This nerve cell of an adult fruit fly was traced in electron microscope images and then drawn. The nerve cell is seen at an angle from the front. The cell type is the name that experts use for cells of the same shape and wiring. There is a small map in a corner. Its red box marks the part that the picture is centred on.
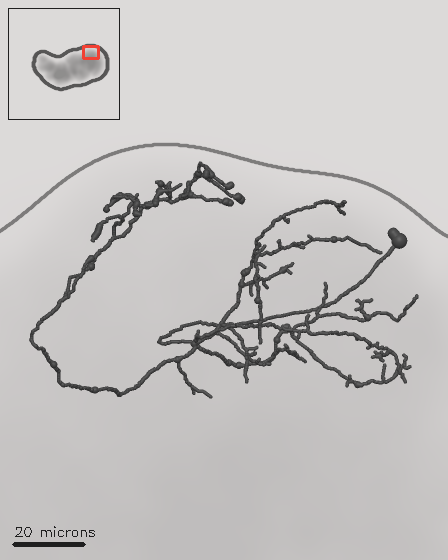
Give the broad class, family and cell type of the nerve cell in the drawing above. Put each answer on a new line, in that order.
central-brain intrinsic neuron
hemilineage LHp2
CB1782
